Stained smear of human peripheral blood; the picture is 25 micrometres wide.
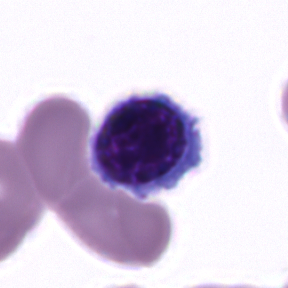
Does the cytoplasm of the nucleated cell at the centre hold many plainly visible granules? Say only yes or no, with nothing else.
No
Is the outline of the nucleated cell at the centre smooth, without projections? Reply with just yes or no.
No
